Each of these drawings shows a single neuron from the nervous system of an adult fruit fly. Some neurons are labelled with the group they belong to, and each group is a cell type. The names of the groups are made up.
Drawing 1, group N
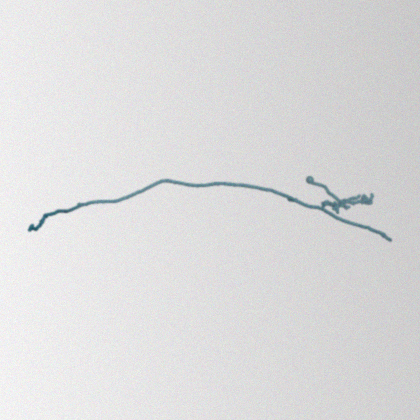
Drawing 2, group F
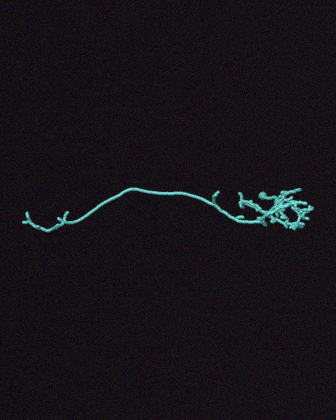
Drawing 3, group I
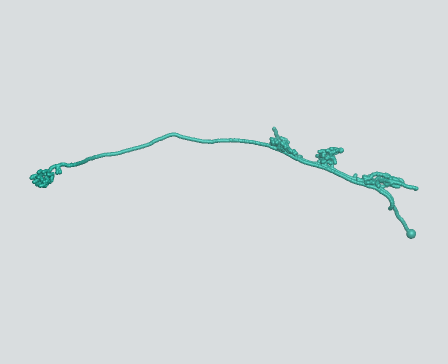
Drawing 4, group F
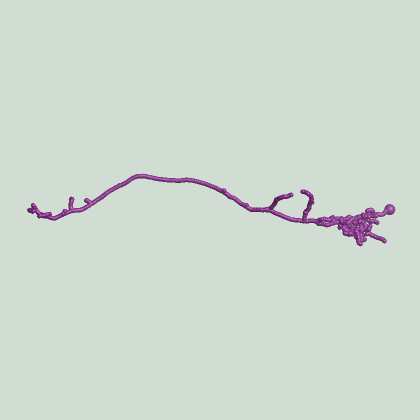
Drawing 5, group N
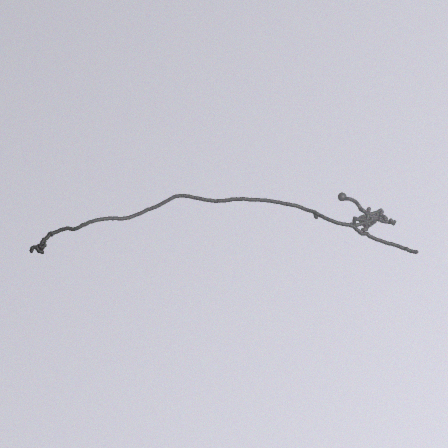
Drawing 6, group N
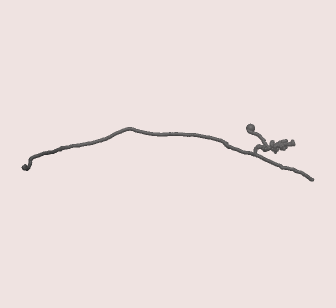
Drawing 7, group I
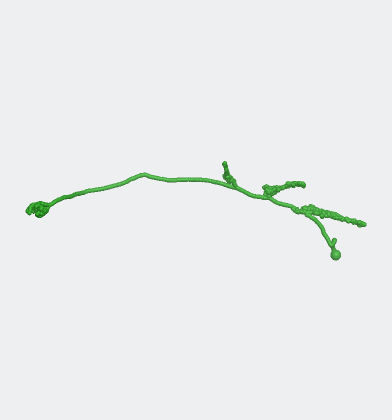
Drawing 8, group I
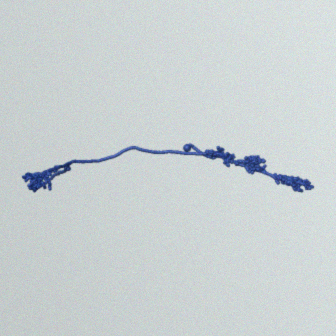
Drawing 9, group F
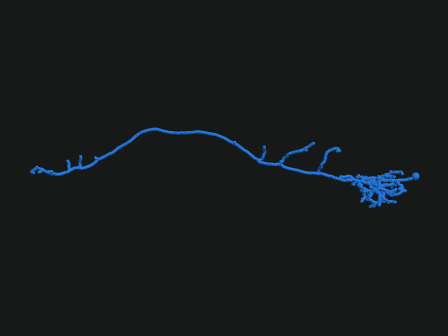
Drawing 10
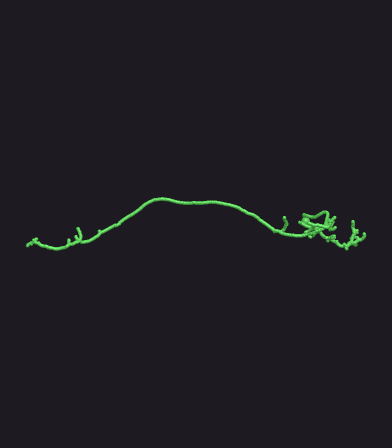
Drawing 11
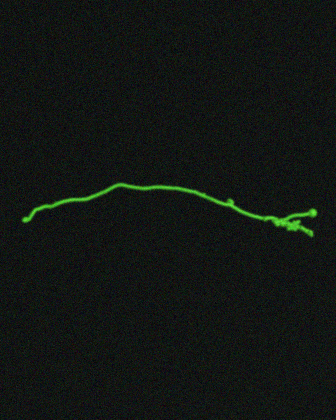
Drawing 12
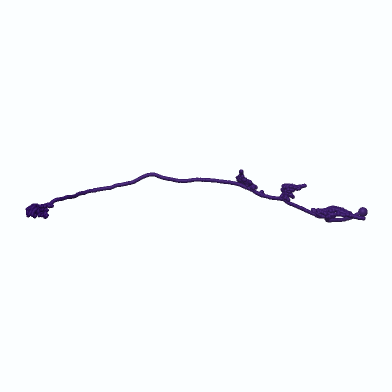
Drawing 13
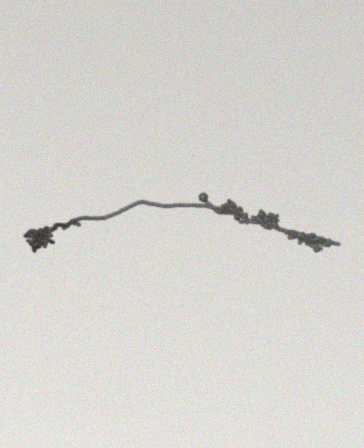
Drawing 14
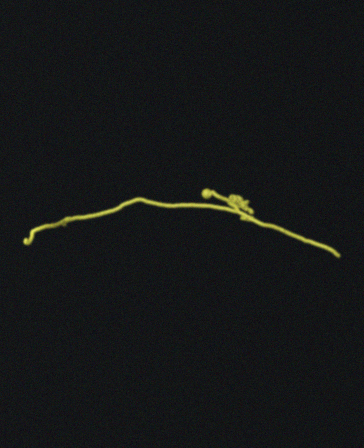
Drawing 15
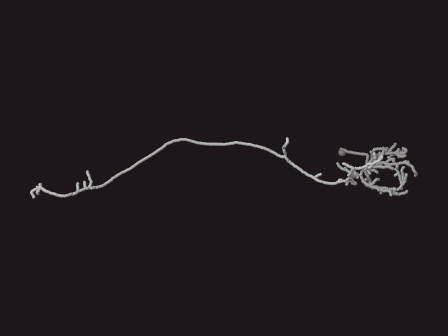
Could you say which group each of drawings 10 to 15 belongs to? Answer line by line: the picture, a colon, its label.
10: group F
11: group N
12: group I
13: group I
14: group N
15: group F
